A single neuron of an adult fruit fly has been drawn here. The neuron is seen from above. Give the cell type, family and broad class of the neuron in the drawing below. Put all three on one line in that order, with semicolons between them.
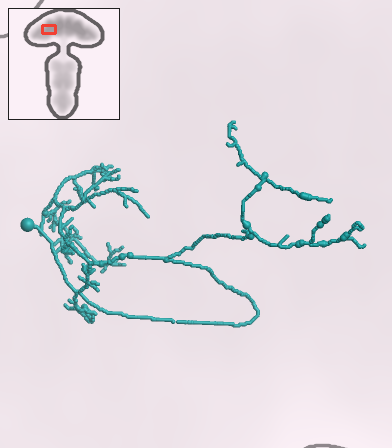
CB3075; hemilineage LHp2; central-brain intrinsic neuron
